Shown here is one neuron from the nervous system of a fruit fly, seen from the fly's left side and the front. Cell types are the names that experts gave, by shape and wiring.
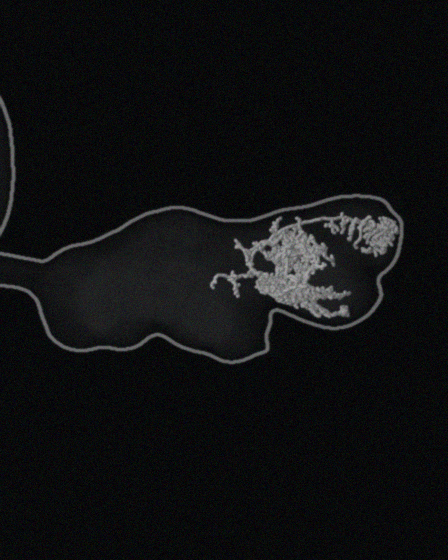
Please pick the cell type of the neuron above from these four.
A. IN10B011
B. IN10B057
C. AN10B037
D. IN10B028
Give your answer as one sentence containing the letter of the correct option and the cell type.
Option A gives IN10B011 as the cell type of the neuron.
